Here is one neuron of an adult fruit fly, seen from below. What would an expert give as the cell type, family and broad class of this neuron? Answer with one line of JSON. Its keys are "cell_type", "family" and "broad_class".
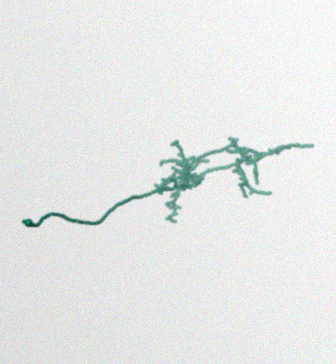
{"cell_type": "IN12A063_c", "family": "hemilineage 12A", "broad_class": "nerve-cord intrinsic neuron"}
